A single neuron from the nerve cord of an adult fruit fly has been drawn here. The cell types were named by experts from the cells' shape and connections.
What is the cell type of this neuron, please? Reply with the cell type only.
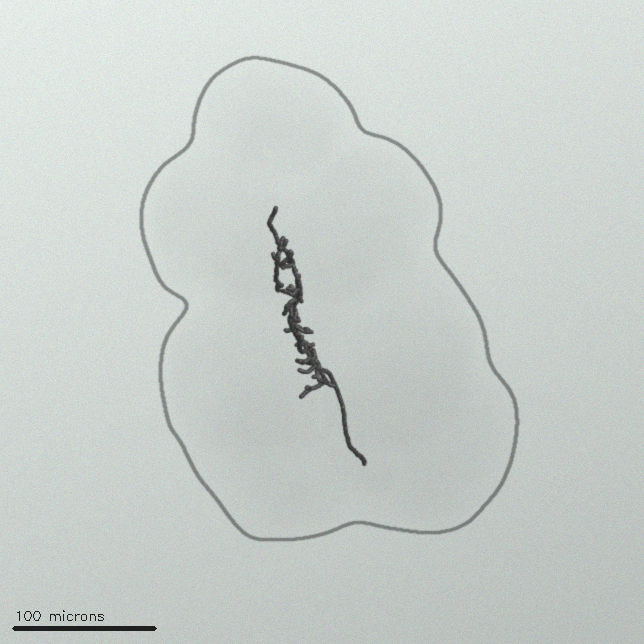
DNp21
